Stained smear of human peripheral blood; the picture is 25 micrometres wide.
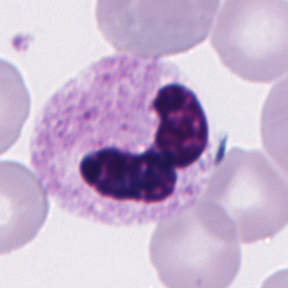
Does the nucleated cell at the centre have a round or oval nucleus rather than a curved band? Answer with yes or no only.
No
